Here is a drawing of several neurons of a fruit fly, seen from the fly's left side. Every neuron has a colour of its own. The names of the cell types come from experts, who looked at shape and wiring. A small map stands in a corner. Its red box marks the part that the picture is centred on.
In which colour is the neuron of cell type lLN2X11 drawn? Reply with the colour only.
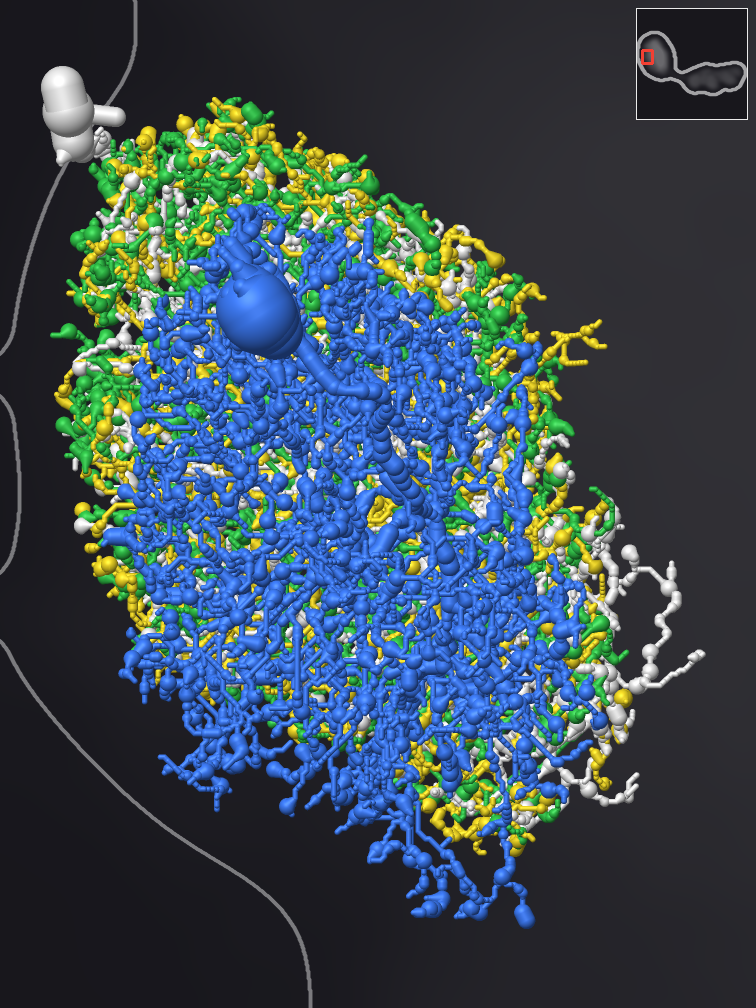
yellow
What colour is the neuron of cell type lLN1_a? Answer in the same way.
white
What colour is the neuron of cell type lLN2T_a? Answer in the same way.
green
